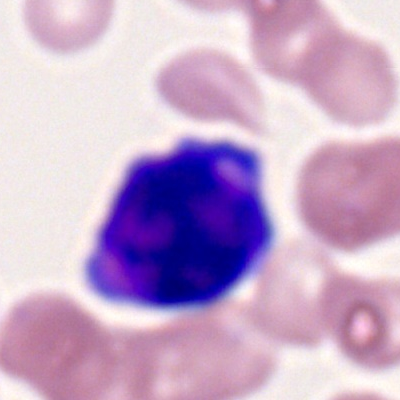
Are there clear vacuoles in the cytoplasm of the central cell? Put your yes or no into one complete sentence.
No, the cytoplasm of this cell lacks vacuoles entirely.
